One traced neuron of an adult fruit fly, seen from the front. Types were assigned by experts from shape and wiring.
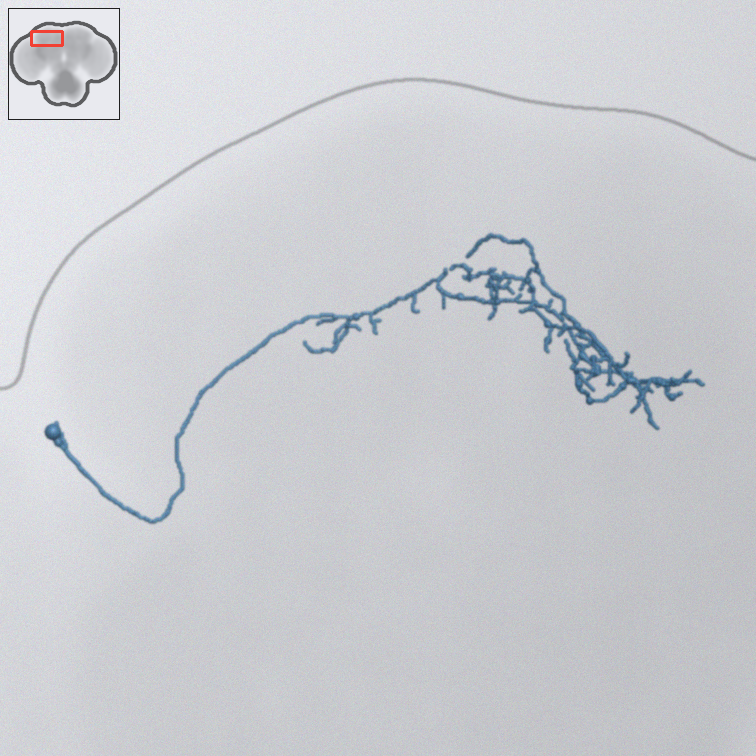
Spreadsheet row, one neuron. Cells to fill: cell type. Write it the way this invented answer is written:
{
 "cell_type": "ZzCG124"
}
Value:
{
 "cell_type": "CB4111"
}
